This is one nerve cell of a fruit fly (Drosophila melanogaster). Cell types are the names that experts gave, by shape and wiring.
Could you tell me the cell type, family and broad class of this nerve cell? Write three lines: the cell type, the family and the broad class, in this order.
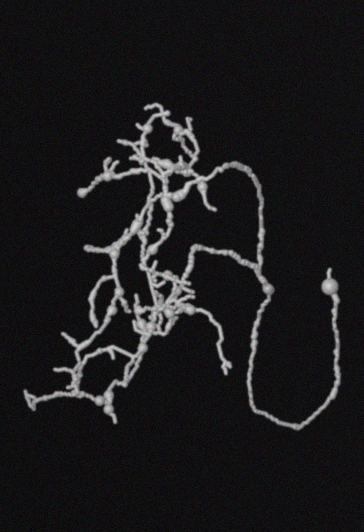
LHAV4b1
hemilineage LHl4_dorsal
central-brain intrinsic neuron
